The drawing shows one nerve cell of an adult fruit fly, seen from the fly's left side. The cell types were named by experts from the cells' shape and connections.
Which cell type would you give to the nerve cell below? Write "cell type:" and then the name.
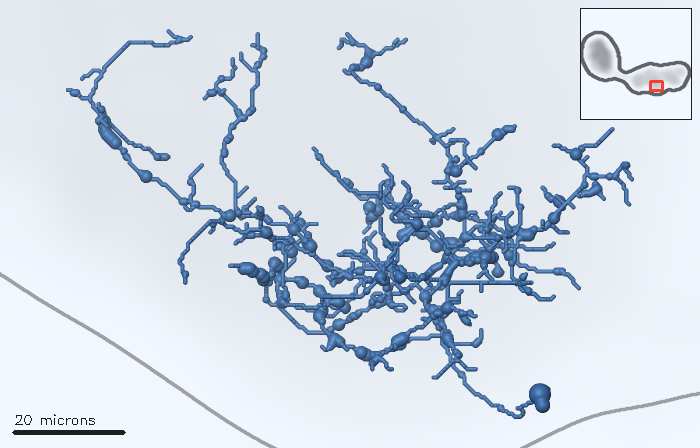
cell type: IN01B026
